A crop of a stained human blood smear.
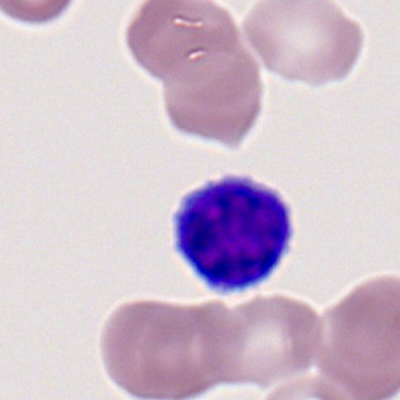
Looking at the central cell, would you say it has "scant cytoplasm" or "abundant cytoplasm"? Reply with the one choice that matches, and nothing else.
Scant cytoplasm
